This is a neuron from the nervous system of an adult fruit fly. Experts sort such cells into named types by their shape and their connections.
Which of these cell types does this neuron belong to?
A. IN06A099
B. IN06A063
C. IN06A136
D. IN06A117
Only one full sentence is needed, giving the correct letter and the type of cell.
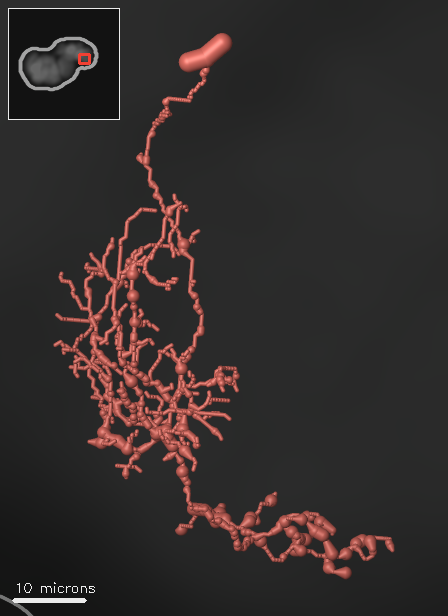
What option D names, IN06A117, is the cell type of the neuron.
